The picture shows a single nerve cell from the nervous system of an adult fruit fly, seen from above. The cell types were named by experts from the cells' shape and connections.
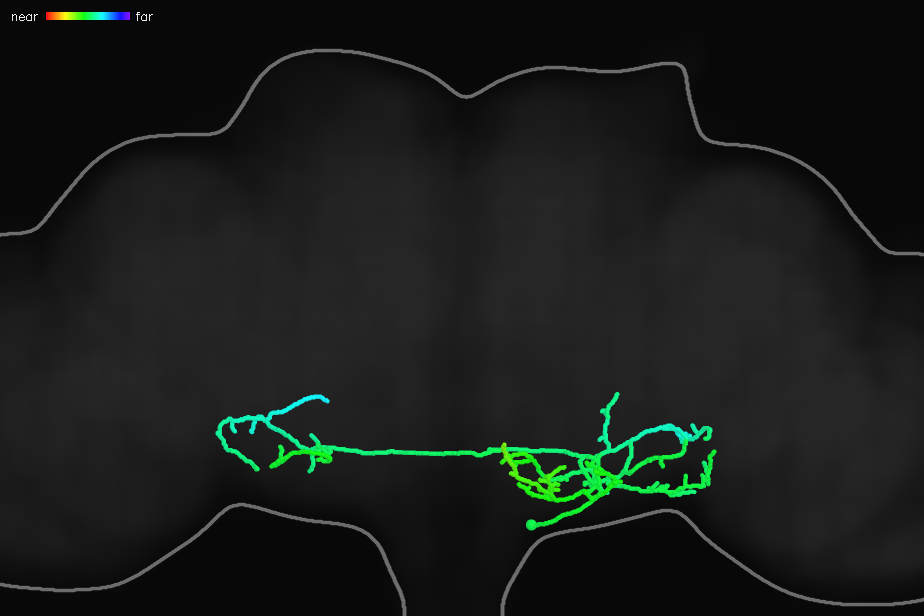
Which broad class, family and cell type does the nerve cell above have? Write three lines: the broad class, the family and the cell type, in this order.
central-brain intrinsic neuron
hemilineage DM4_ventral
PS246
